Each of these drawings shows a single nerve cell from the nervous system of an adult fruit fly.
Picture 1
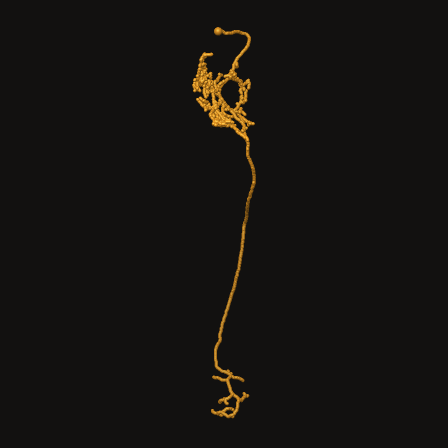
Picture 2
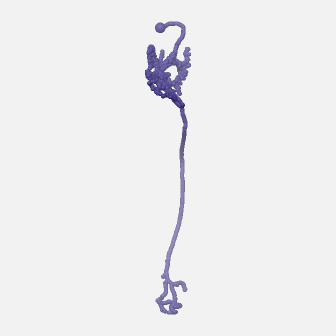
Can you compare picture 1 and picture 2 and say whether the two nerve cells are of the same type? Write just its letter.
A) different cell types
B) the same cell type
B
